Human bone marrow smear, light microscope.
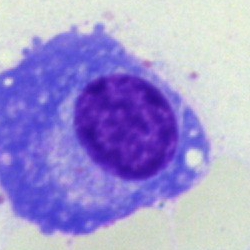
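Plasma cell in the middle here; note the irregular outline, with small knobby projections along its upper edge. The chromatin's dense and dark purple, broken by small paler patches, and you won't see a distinct nucleolus. There's also a round clear vacuole in the cytoplasm, just to the right of the nucleus.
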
